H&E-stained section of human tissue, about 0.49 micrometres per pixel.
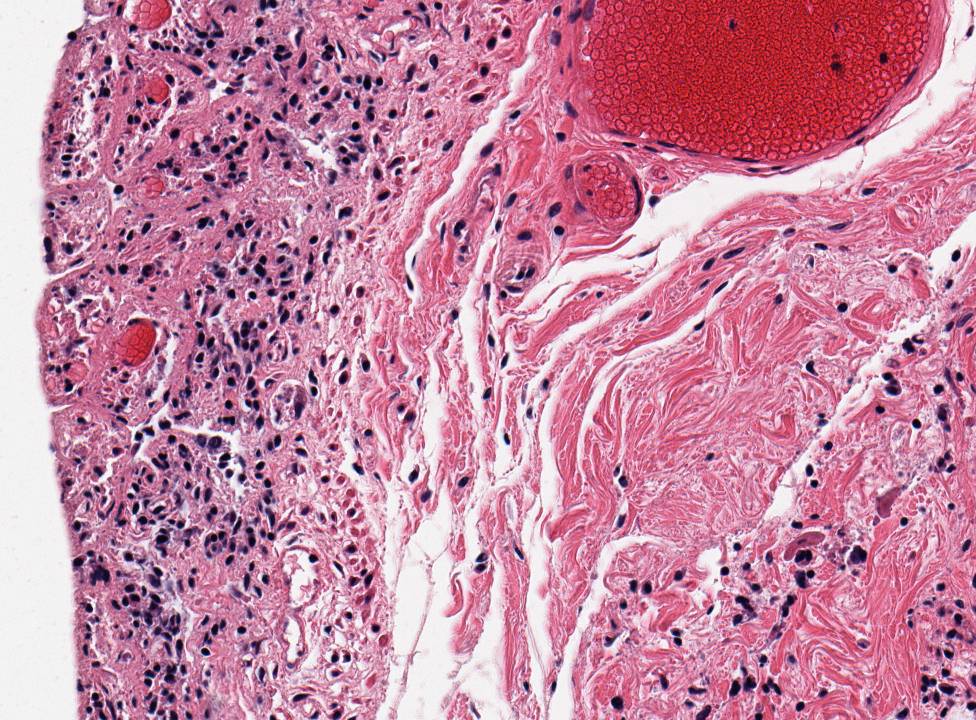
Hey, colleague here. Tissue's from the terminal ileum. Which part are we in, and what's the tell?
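Dense connective tissue, I'd say. In the centre, wavy eosinophilic collagen bundles run roughly top to bottom and curve toward the upper right, with scattered elongated, spindle-shaped nuclei aligned with the fibres.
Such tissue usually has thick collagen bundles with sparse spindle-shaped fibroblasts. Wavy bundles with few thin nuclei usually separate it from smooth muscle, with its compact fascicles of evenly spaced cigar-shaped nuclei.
At top right a large, rounded vessel is distended with packed red blood cells. A densely cellular band fills the left third; the centre and right are paler and less cellular.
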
